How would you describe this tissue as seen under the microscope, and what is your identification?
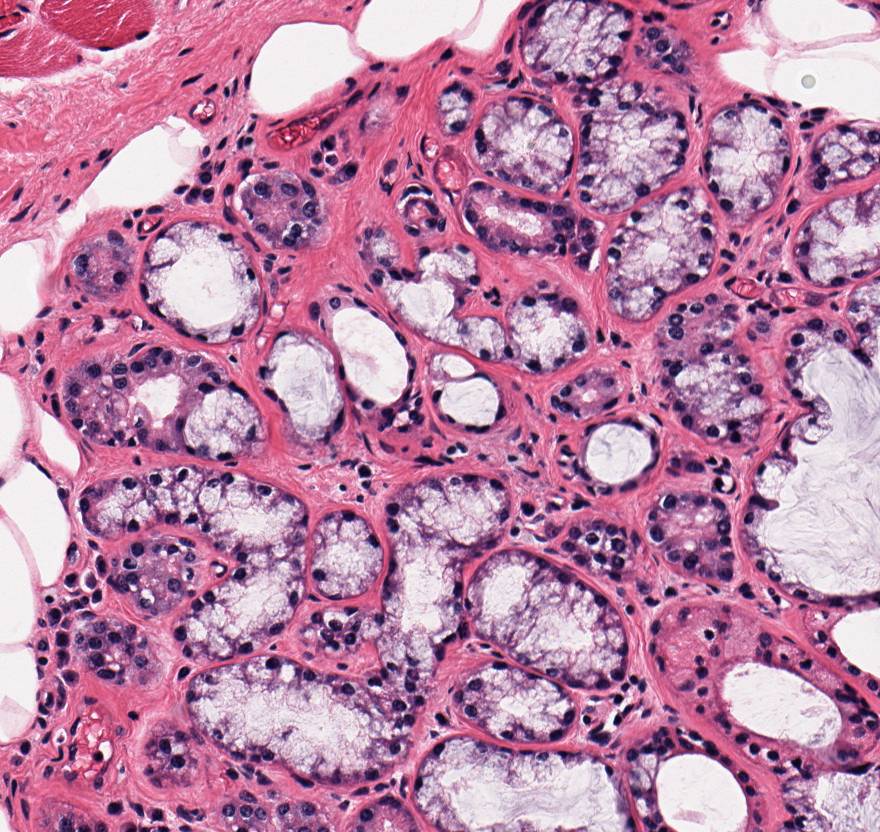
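To start, closely packed rounded glandular acini fill most of the field, divided by thin bands of pink fibrous stroma. Most acini consist of cells with pale, foamy, bubbly cytoplasm staining light grey-violet, their dark, flattened nuclei pressed against the acinar base. Among them lie smaller clusters of cells with granular purple-pink cytoplasm and round nuclei, for instance on the left side. This is minor salivary gland.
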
